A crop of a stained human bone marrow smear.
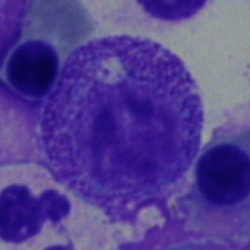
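Myelocyte, centre of a stained human bone marrow smear. Nucleus: a single unlobed mass near the cell centre, paler than the small round nuclei of neighbouring cells. Cytoplasm: a broad rim encircling the nucleus completely. Granules of the myelocyte: purple.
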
